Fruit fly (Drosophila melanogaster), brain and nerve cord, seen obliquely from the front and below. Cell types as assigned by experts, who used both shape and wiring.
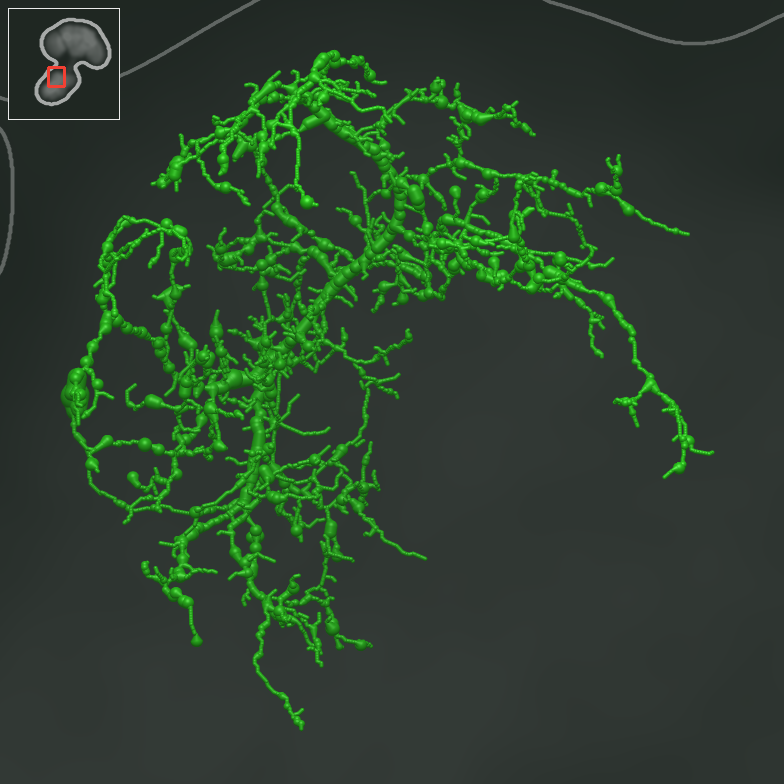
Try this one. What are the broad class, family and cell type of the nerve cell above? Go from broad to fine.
nerve-cord intrinsic neuron; hemilineage 03B; IN03B035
